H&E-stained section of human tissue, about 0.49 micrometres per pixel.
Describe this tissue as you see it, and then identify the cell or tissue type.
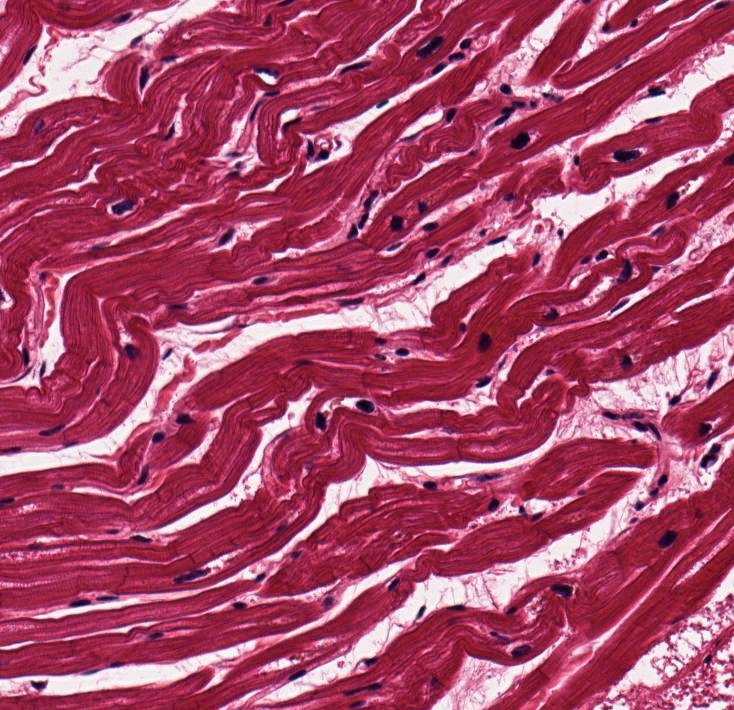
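The muscle fibres branch and merge with neighbouring fibres. Their nuclei are oval and lie centrally within the fibres. In the upper left and centre, many fibres follow a wavy, kinked course. Between the fibre bundles lies loose, delicate connective tissue with scattered small dark elongated nuclei. This is the left ventricle of the heart.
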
